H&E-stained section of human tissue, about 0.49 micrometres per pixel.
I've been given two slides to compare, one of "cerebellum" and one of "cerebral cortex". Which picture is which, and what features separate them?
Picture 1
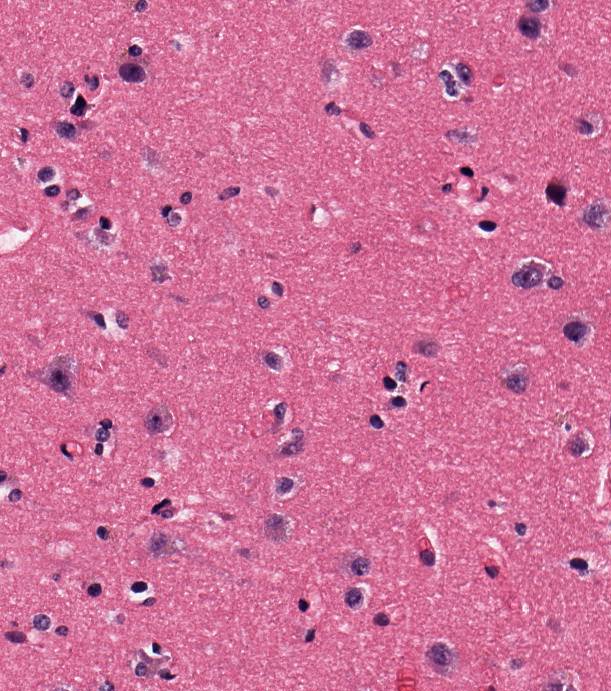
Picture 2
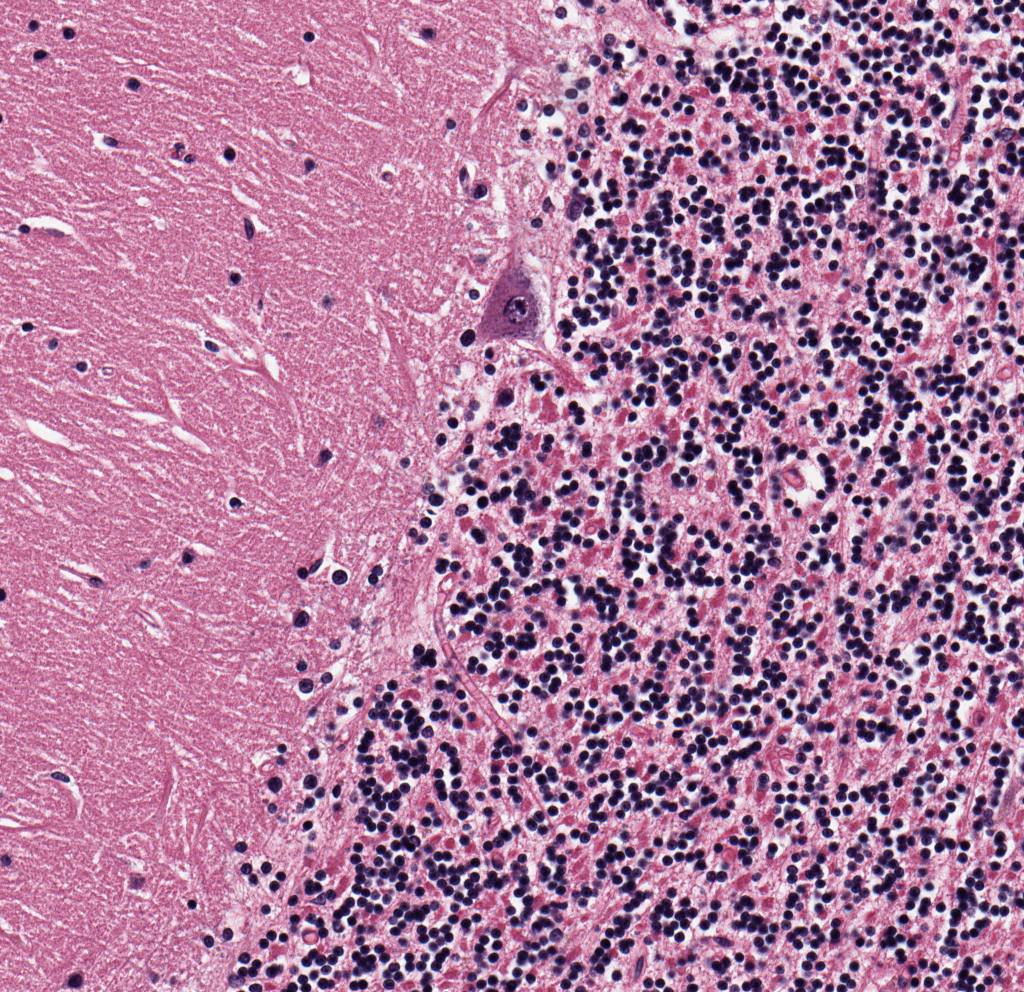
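The cerebral cortex is in picture 1, and the cerebellum is in picture 2. Start with picture 1: a finely granular, evenly pink matrix without organised layering, its cells lying singly or in small clusters, not in sheets or rows. Many small, round, densely dark nuclei sit there, several gathered closely around larger cells with pale nuclei. Picture 2 instead has a left-hand fibrillar layer with sparse small nuclei and a right-hand layer packed with granule cells, whose small, round, dark nuclei have scant cytoplasm. Small irregular pink cell-free islands lie among those granule cells. Then find the Purkinje cell, with its round, pale vesicular nucleus and prominent dark nucleolus.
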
